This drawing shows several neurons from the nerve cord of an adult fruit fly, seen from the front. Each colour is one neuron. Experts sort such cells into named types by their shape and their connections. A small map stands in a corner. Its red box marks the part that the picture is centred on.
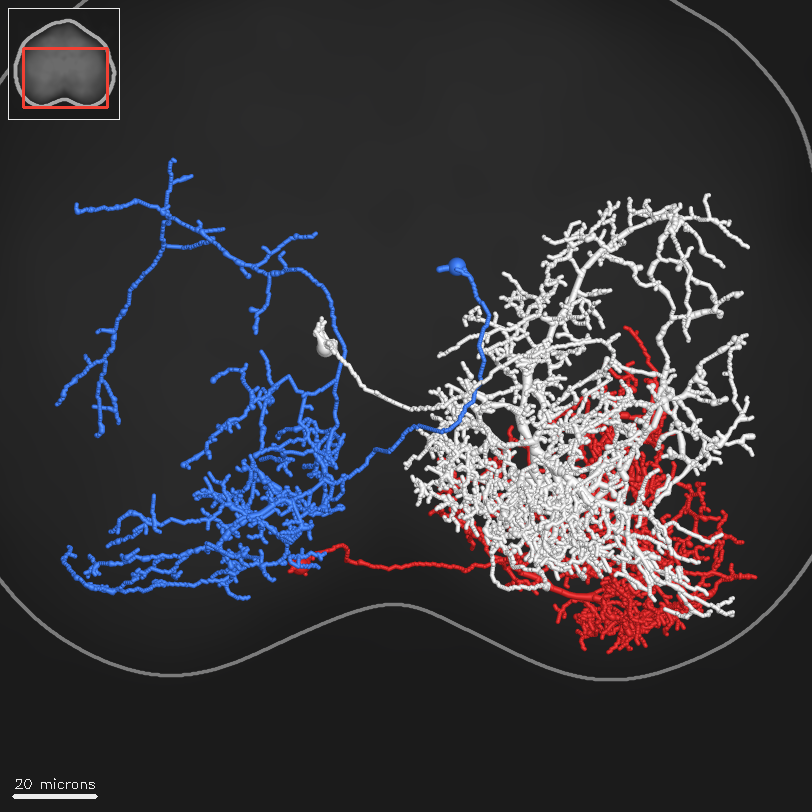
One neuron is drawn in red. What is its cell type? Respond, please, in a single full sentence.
With respect to cell type, this neuron is IN14A010.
